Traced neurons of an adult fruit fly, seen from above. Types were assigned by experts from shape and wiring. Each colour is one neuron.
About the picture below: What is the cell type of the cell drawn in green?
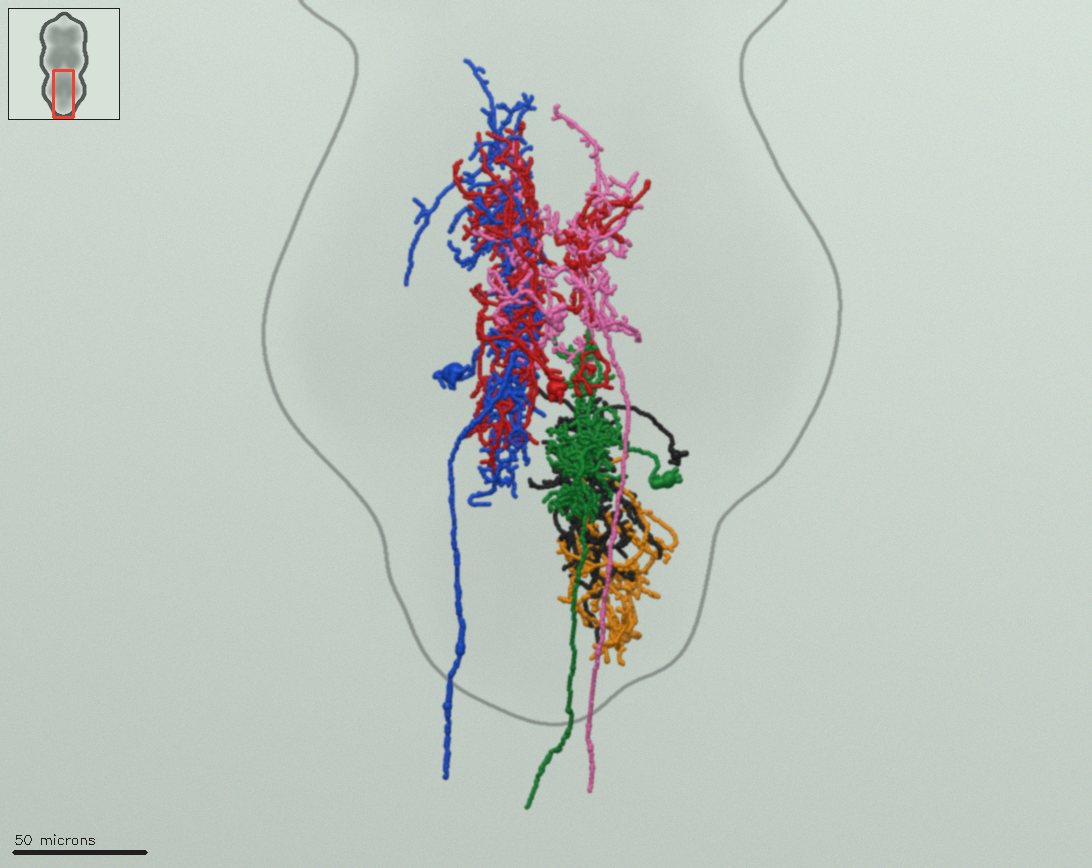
MNad01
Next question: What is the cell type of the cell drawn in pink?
MNad02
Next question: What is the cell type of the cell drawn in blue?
MNad05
